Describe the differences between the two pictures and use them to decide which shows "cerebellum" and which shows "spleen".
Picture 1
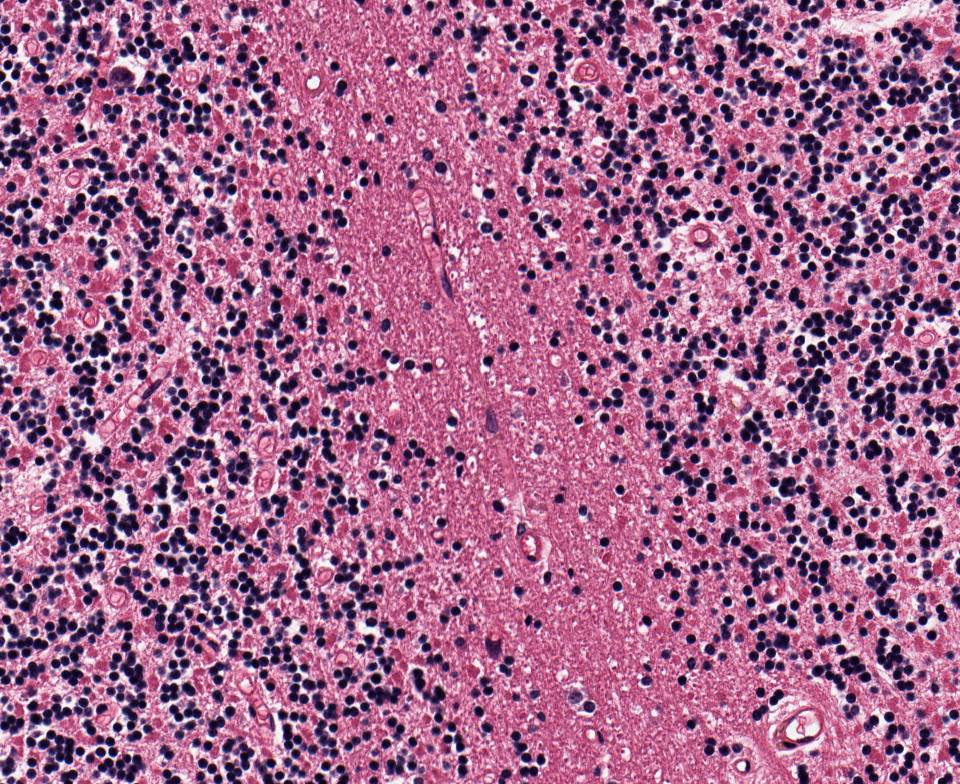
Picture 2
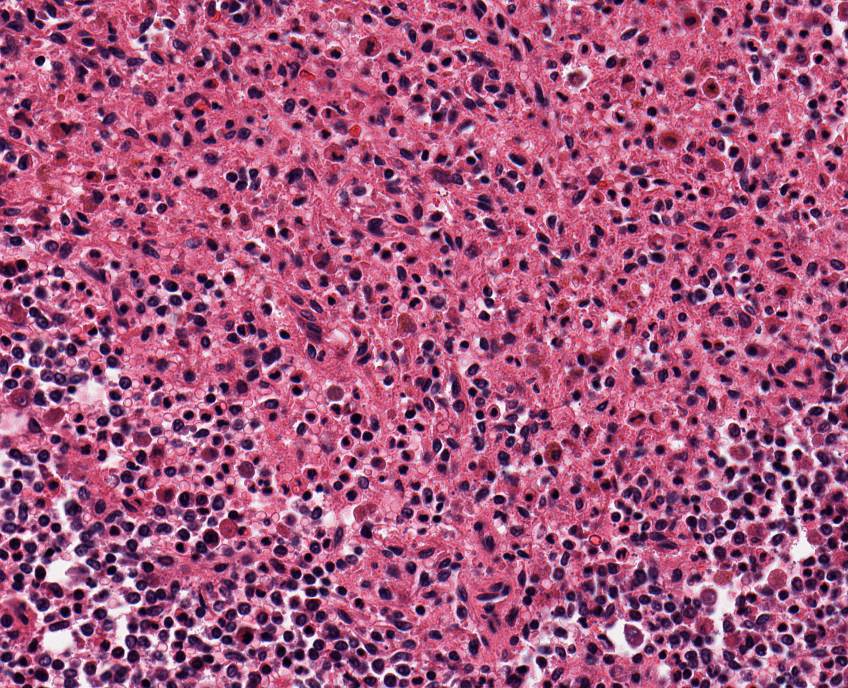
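Answer: picture 1 is cerebellum and picture 2 is spleen. In the cerebellum picture, the flanking zones are crowded with small round dark purple nuclei that have very little visible cytoplasm. Between them lies a pale central band with far fewer, sparsely scattered small round nuclei, and a thin vessel runs along its long axis in its upper middle part. In the spleen picture, the whole field is a diffuse sheet of cells with no glands, tubules or epithelium. Its lower part is densely packed with cells whose small, round, dark-staining nuclei have very little cytoplasm. Larger cells with granular orange-brown cytoplasm are scattered throughout.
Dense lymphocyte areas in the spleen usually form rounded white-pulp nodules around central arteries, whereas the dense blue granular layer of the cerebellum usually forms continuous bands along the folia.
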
